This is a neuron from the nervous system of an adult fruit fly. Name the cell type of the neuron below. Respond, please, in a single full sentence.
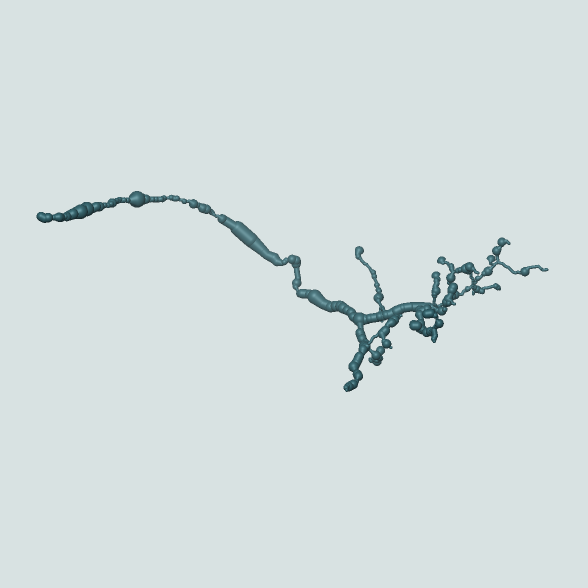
The cell type designation of this neuron is SNxx04.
